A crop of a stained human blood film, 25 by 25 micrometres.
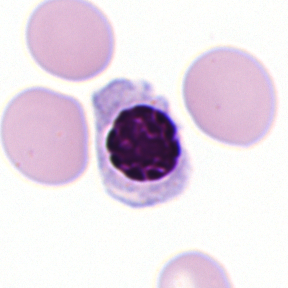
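Normoblast: ragged edges give the cell an irregular outline, and a few fine reddish granules lie scattered in the cytoplasm. The chromatin is dense and clumped, with paler streaks between the clumps, and no nucleolus is visible.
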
